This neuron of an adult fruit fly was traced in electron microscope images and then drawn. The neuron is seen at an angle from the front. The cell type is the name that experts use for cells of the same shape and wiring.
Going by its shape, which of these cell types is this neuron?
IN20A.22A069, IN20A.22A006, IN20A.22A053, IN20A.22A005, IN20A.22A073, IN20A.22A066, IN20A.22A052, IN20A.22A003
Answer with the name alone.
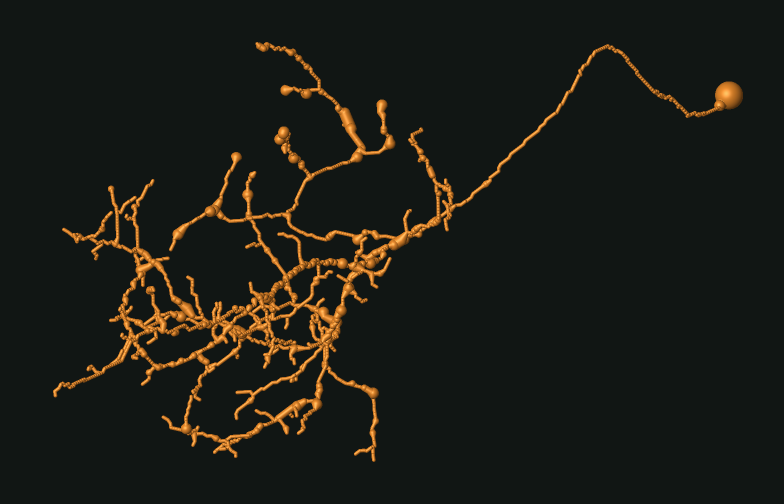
IN20A.22A073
